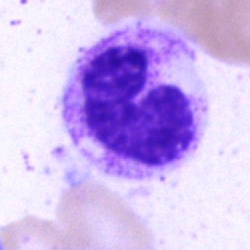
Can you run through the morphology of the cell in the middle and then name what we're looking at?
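Nucleoli: none seen. Cytoplasm: moderate pale pinkish-lilac rim around the nucleus; fine purple granules scattered throughout; no vacuoles. Name: band neutrophil.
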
